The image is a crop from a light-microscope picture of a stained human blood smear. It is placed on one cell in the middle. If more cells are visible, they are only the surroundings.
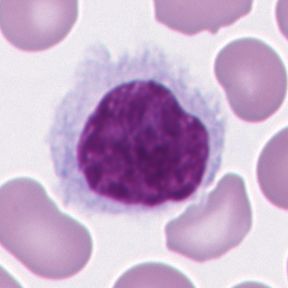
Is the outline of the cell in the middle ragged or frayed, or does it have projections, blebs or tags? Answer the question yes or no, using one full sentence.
Yes, the edge of this cell is rough, not smooth.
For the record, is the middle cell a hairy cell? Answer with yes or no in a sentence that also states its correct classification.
Yes, the cell positioned in the middle is a hairy cell.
